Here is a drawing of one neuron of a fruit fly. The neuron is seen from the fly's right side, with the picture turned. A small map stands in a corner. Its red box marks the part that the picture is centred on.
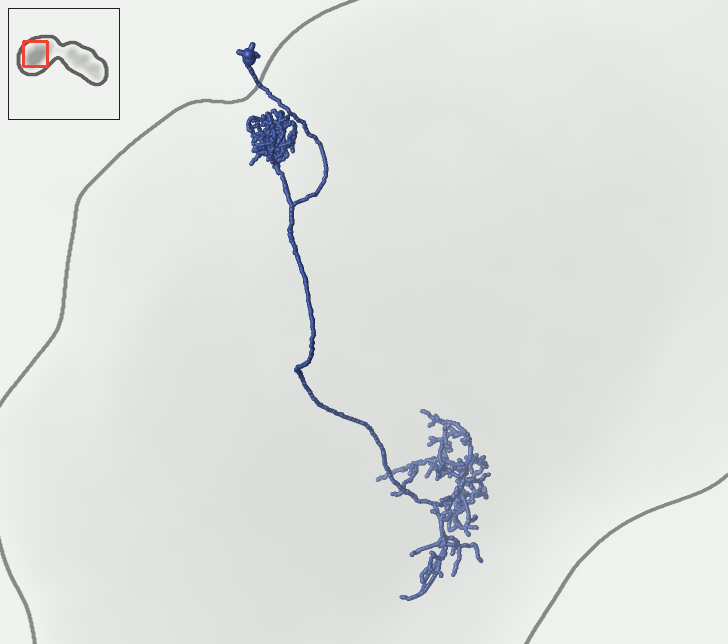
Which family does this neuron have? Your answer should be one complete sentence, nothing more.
It is family hemilineage ALv1 that this neuron belongs to.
